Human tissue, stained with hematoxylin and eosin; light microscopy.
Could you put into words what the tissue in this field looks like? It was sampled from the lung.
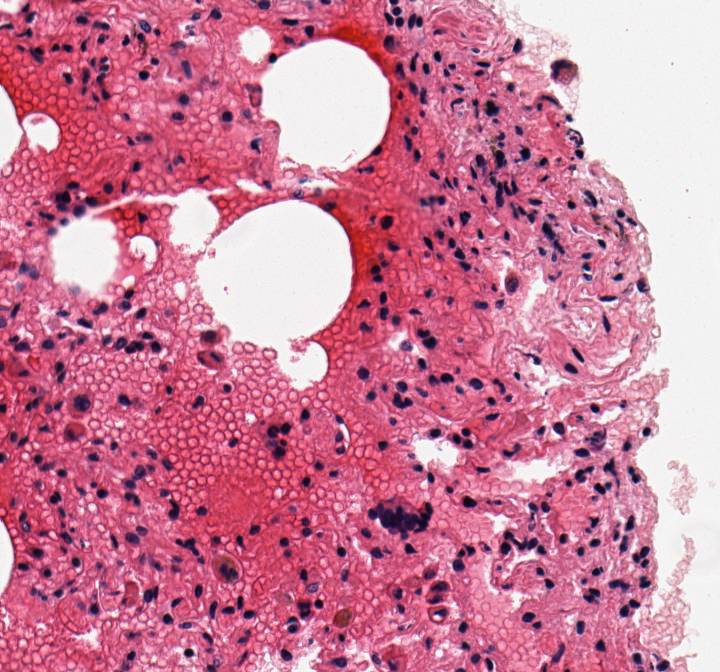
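First, the left and centre: densely packed red blood cells fill most of it, small round pink profiles with pale centres. Among them, small round and oval dark-blue nuclei lie singly and in small clusters. At upper left there are several round, empty, sharply outlined fat vacuoles of differing size. Then, along the right side, wavy pale pink fibrous strands run among elongated spindle-shaped nuclei.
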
